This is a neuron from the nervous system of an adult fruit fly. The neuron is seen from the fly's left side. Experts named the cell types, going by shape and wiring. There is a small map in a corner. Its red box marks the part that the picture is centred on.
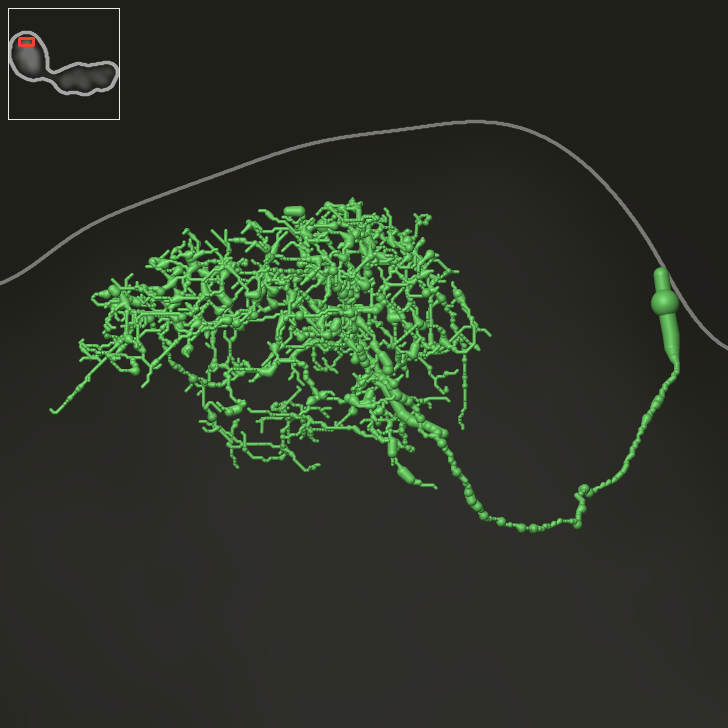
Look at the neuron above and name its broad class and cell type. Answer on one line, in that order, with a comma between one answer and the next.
central-brain intrinsic neuron, SMP203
